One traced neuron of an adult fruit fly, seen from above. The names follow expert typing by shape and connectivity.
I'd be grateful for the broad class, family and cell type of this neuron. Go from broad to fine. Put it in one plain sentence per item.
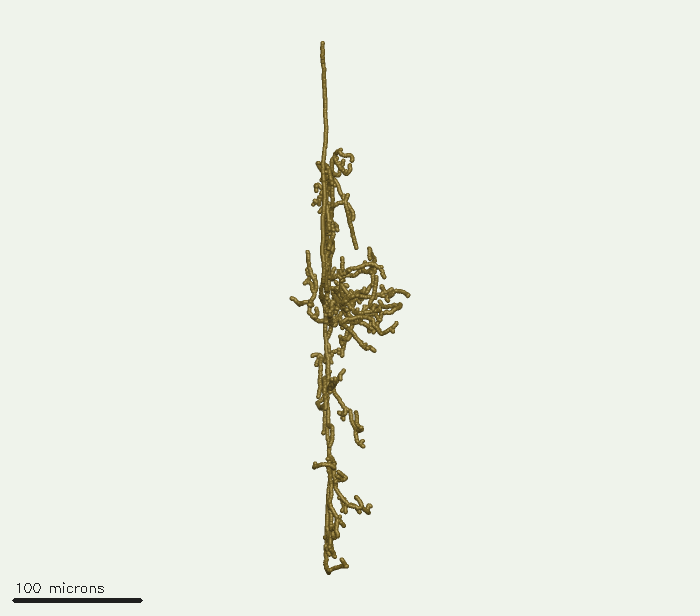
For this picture: An ascending neuron of hemilineage 05B, type AN05B103.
